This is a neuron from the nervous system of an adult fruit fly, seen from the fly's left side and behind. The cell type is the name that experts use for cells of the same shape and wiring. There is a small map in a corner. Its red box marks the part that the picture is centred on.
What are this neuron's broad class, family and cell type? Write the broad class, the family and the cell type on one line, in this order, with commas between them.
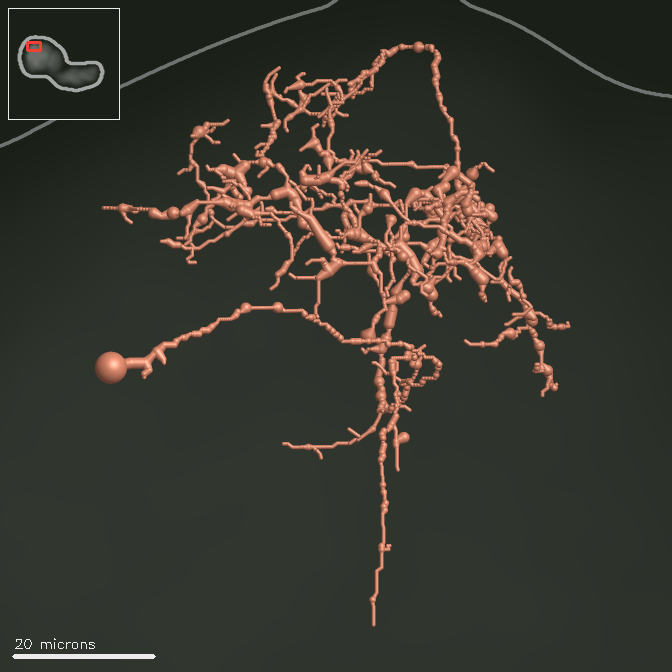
central-brain intrinsic neuron, hemilineage SLPpl1, SLP257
